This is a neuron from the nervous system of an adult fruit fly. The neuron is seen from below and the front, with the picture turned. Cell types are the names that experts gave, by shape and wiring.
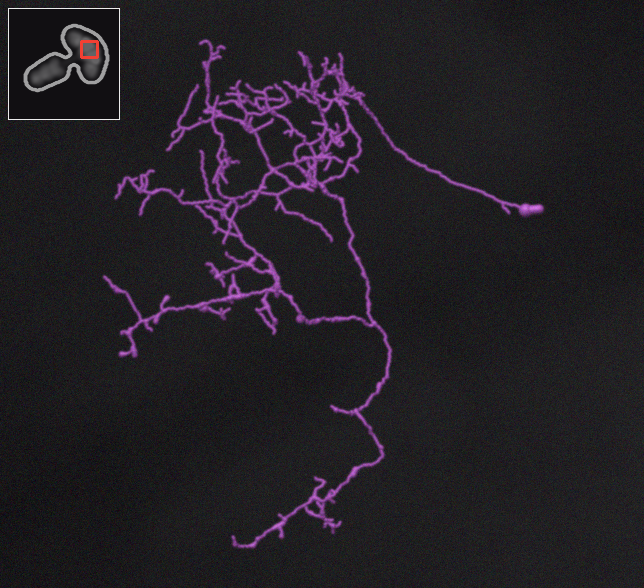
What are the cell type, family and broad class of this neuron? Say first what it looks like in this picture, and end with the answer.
It lies in the brain. The picture shows dozens of branch ends. Its cell type is CL183. The family is hemilineage SMPp&v1_posterior. It is a central-brain intrinsic neuron.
